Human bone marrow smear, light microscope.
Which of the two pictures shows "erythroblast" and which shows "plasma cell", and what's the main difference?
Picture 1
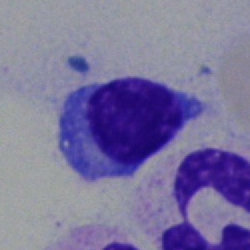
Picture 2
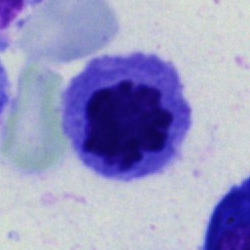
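The plasma cell's the one in picture 1, and the erythroblast is in picture 2. The quickest difference is where the nucleus sits: off-centre toward the right in the plasma cell, near the middle in the erythroblast.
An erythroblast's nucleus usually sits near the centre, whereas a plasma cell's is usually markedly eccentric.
Shapes differ as well: the plasma cell is angular and irregular rather than round, the erythroblast roughly round with a slightly bumpy edge. In the plasma cell the blue cytoplasm is widest on the left, and a small pale blue bulge juts from the right edge. The erythroblast has a moderate rim of blue-violet cytoplasm all the way round, with no distinct granules.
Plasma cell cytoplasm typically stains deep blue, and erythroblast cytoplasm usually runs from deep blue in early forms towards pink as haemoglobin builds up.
Both nuclei are dark: dense and dark purple in the plasma cell, very dark and coarsely clumped in the erythroblast, where no nucleoli show.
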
